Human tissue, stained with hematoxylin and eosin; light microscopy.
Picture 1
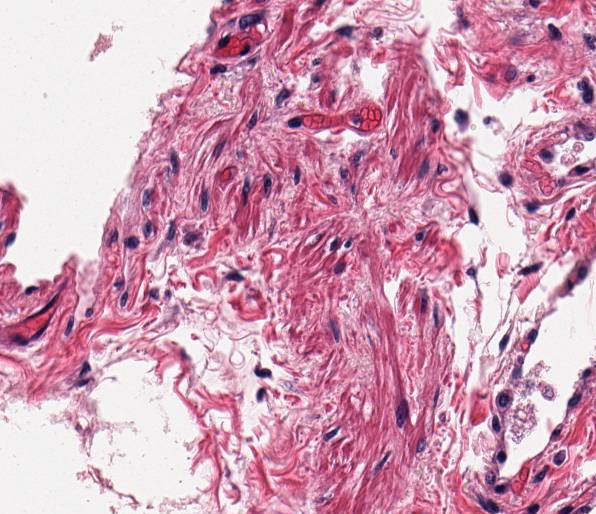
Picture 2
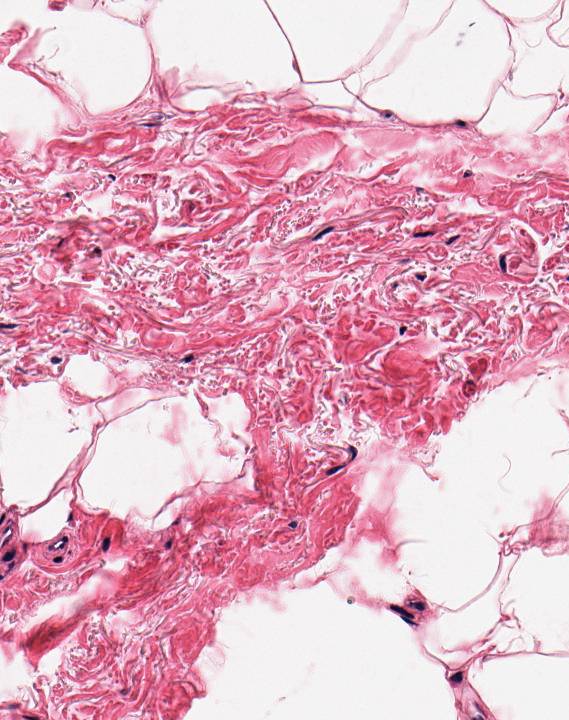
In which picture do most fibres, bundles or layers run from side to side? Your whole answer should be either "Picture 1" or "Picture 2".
Picture 2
